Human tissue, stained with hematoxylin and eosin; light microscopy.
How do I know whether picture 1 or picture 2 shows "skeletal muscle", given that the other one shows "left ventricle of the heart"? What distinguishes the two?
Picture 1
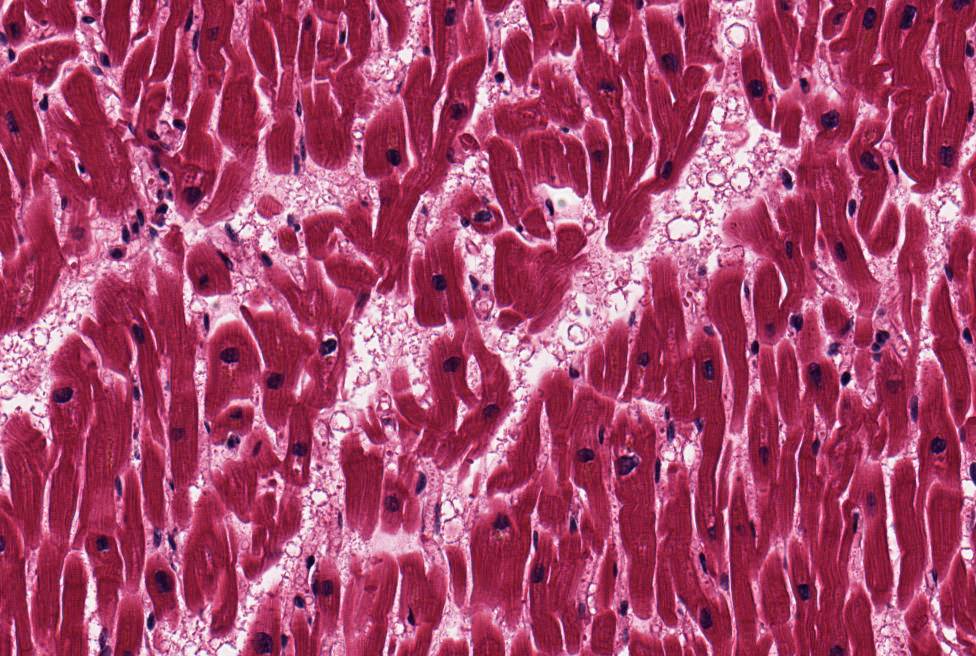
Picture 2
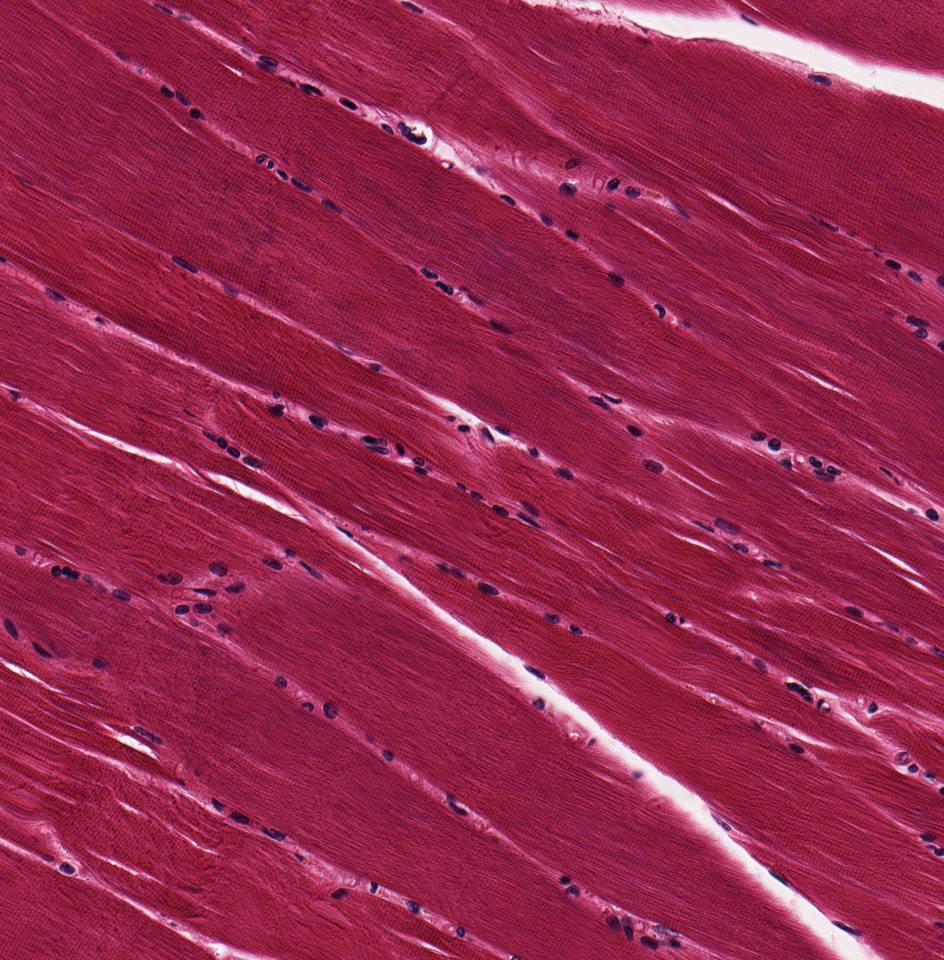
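Left ventricle of the heart appears in picture 1; skeletal muscle appears in picture 2. In picture 1 the fibres branch and join one another, running mostly from top to bottom. Their deep red-pink cytoplasm bears fine lines along their length. In picture 2 long fibres run parallel, diagonally from upper left to lower right, and stain a deep, even red. The nuclei in picture 2 lie at the fibre edges rather than in the centres. They are dark, small and oval to elongated, with their long axes along the fibres.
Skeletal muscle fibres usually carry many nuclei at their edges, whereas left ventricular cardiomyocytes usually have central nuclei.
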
